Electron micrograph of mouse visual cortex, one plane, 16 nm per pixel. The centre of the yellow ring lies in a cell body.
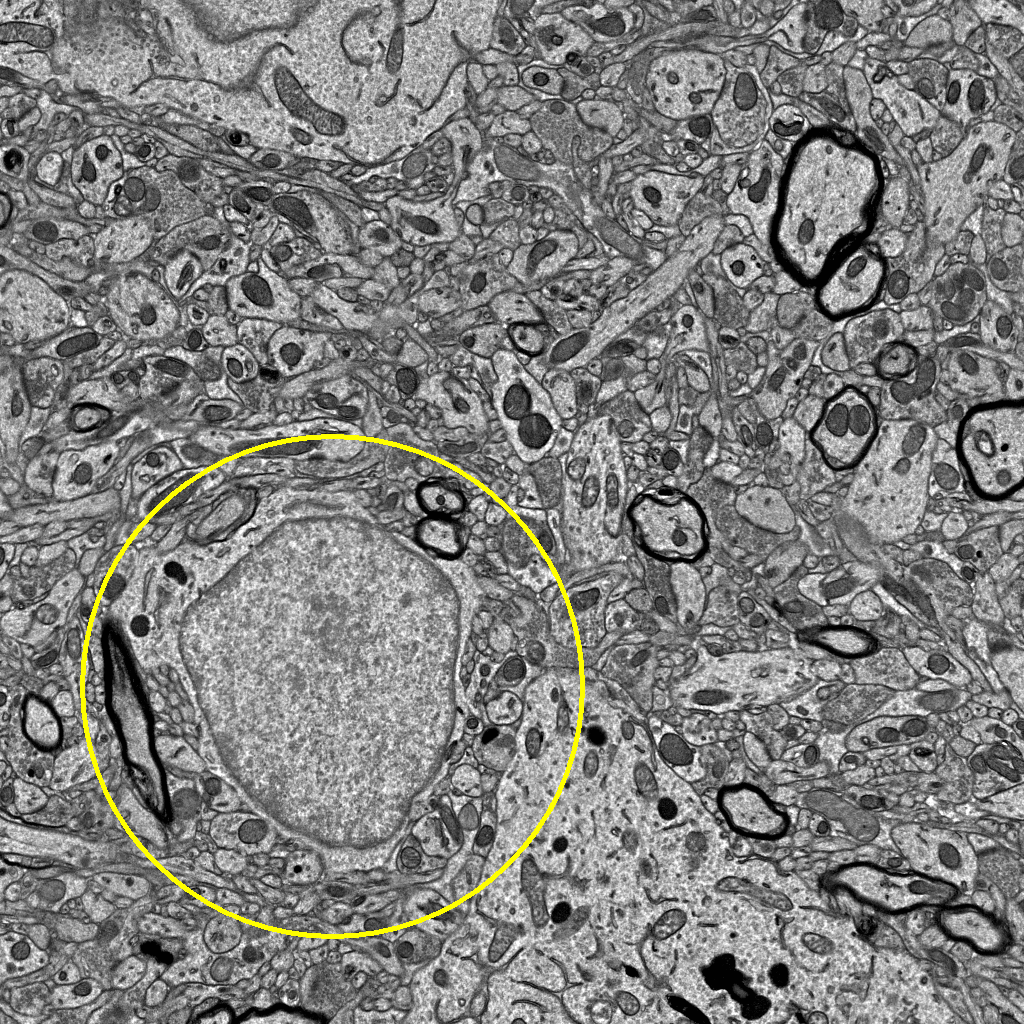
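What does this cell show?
Its whole nucleus, the outline fully inside the picture, the envelope running smoothly without deep infoldings.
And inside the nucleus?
Finely granular chromatin spread evenly with only small darker flecks, plus a thin, faint darker band just inside the envelope.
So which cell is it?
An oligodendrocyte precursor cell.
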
